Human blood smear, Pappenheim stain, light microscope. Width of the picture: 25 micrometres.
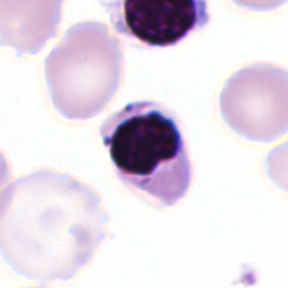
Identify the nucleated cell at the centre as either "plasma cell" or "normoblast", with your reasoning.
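This is a normoblast. The deciding feature: its pale lilac-grey cytoplasm.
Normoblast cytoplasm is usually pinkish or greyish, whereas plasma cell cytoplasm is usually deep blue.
The nucleus sits high in the cell, its chromatin dark purple and coarsely clumped; most cytoplasm lies below it, with a narrow rim along the nucleus's left side. The cell is about 10 by 7 micrometres.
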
